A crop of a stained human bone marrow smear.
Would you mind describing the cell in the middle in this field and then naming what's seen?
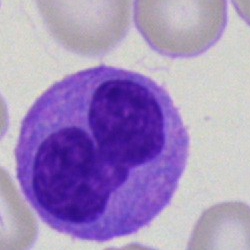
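Dark purple chromatin here, and a pale lilac-purple cytoplasm that's widest on the lower right side of the nucleus. Look closely and you'll catch fine, faint pinkish granules in that cytoplasm. It's a monocyte.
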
